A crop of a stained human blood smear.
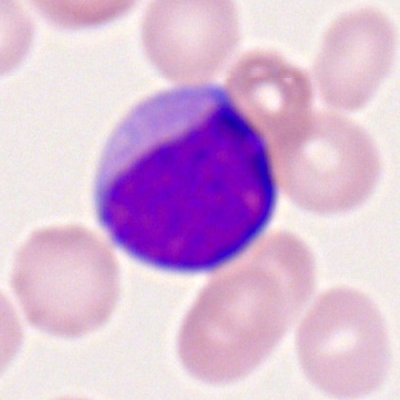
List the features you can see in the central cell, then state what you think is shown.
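Nucleus deep purple, a few small pale spots scattered through it. Cytoplasm scant beside it, forming a pale blue crescent on its upper-left side. Outline smooth, roughly round. This is a myeloblast.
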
